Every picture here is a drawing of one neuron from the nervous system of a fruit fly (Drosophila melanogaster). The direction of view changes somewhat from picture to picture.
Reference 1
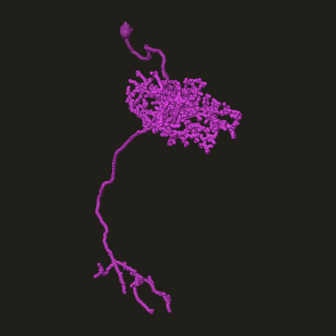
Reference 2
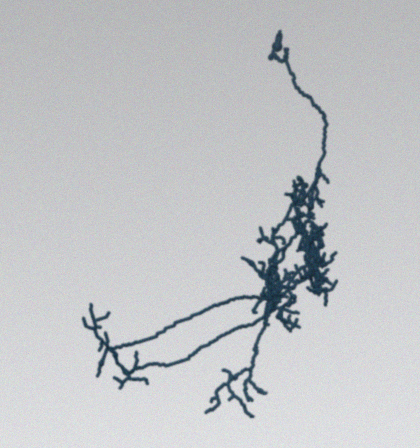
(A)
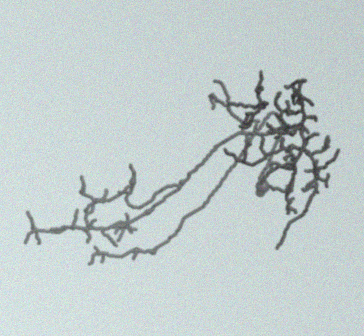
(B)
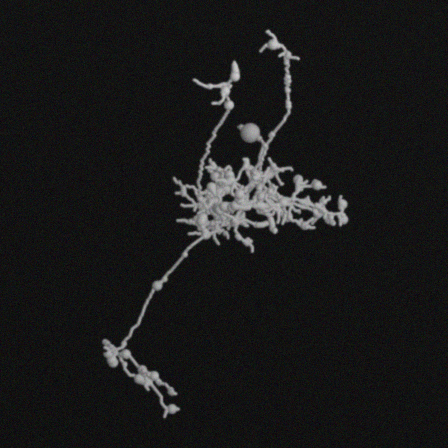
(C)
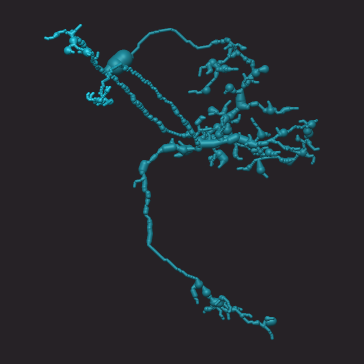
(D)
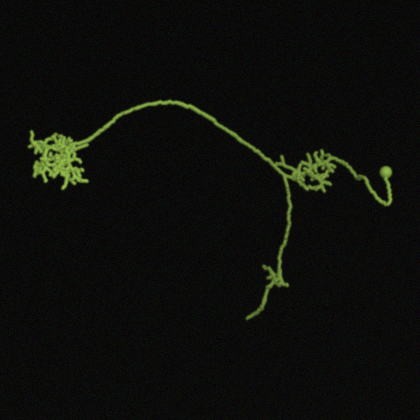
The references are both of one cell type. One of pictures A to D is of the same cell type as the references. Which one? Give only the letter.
B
